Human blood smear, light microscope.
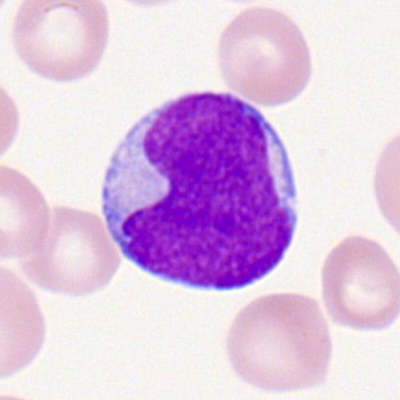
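Myeloblast, central cell in a stained human blood smear. Nucleus: kidney-shaped from one deep notch on the left side, filling most of the cell. Chromatin: purple and patchy, with darker clumps scattered through it. Cytoplasm: pale grey-blue, widest in the left notch.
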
